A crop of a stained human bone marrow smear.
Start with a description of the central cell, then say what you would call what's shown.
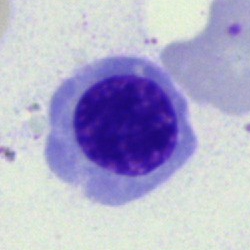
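The nucleus is positioned roughly centrally, with cytoplasm on every side. No distinct nucleoli are visible within it. A moderate rim of pale lavender-blue cytoplasm surrounds it and shows no visible granules. This is an erythroblast.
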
